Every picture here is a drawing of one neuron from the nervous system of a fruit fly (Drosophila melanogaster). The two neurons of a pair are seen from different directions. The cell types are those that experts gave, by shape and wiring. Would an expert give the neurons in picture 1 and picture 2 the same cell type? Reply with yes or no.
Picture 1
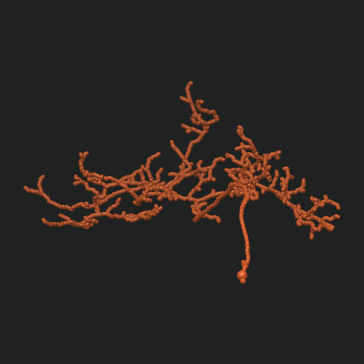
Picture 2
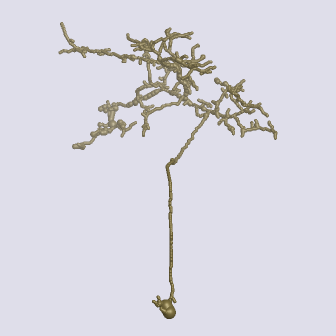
no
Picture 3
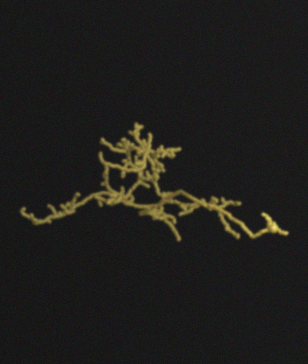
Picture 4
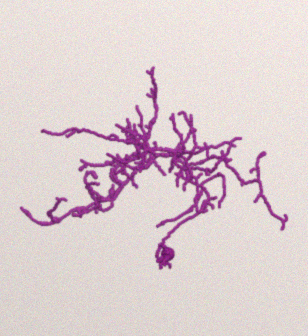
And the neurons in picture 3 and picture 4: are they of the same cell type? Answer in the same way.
yes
